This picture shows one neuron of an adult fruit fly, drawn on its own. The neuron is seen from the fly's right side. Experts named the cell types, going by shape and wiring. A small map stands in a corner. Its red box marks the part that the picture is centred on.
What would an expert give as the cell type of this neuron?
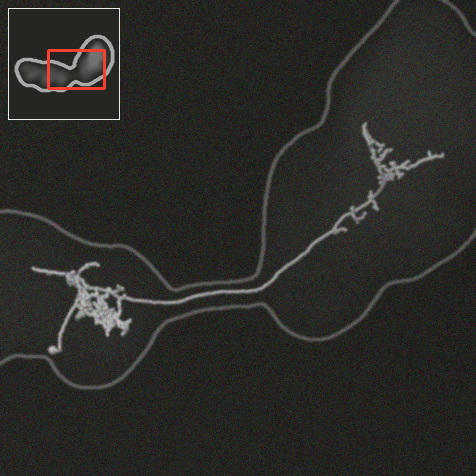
AN06B039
